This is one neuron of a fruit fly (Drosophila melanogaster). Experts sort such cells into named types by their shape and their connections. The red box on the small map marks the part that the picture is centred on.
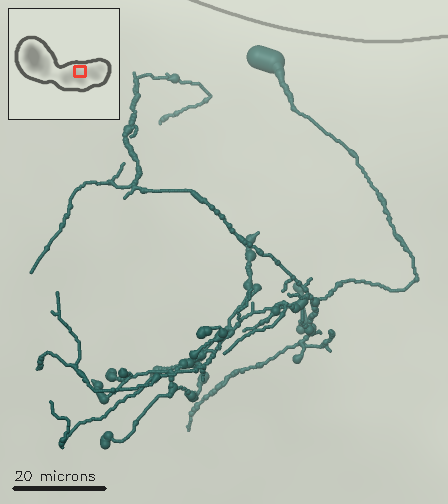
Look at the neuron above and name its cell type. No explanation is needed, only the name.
IN11B020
